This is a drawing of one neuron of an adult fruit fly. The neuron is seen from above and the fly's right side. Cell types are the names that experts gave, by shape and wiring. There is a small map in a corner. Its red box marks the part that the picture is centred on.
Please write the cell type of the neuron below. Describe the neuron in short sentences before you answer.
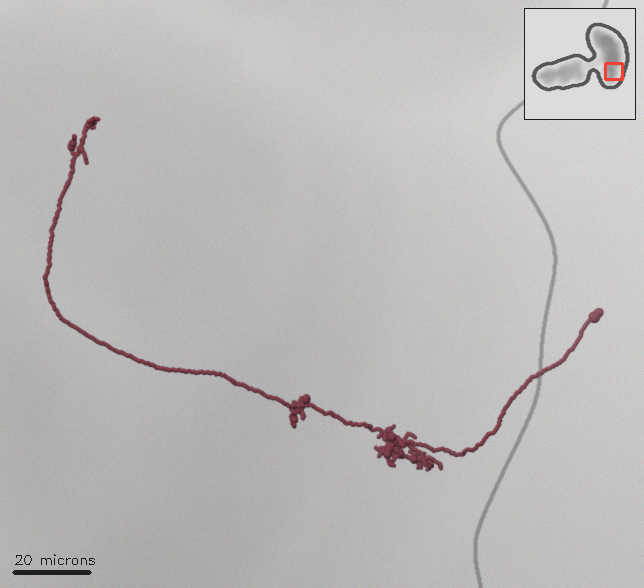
It lies in the brain. The cell body is on the right of the picture. From left to right in the picture it spans about 150 microns. It is an optic-lobe intrinsic neuron. It is of cell type Tm20.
